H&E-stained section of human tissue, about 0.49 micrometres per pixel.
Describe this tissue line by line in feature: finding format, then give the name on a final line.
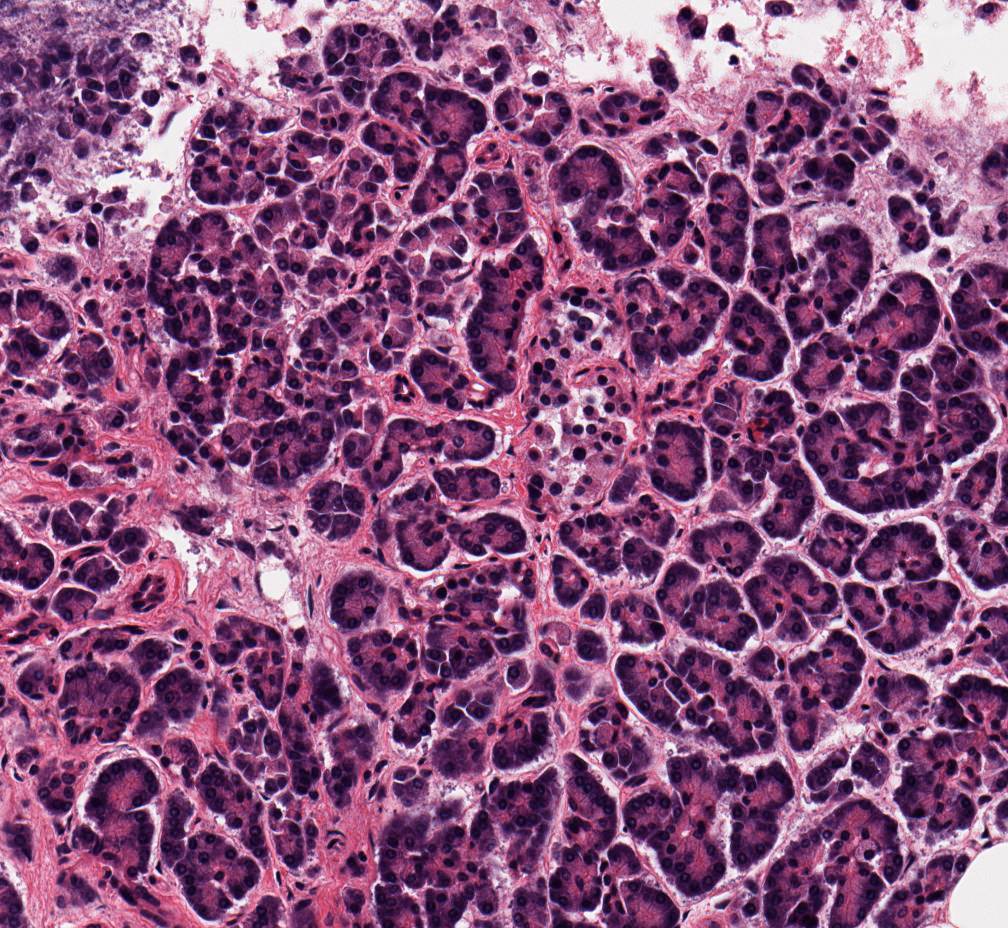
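Arrangement: crowded small rounded acini grouped into lobules
Stroma: thin strands between lobules
Acinar cells: pyramidal, narrow ends toward acinus centre
Nuclei: round, dark, at the cell base
Cytoplasm: deep purple basally, paler pink toward the centre
Name: pancreas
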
